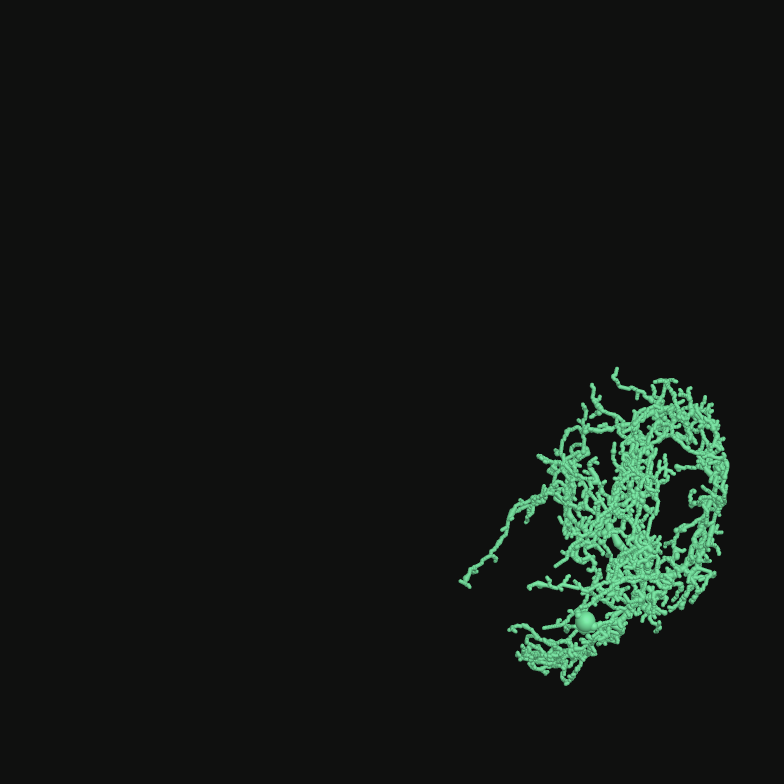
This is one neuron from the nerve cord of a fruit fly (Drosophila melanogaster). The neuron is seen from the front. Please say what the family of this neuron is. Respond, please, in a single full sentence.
By family, this neuron is grouped as hemilineage 16B.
